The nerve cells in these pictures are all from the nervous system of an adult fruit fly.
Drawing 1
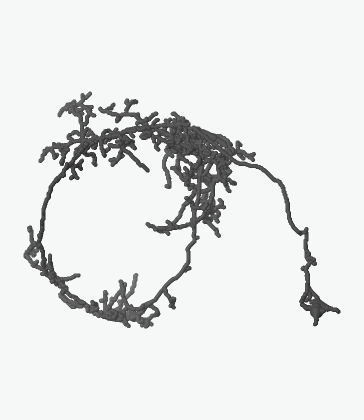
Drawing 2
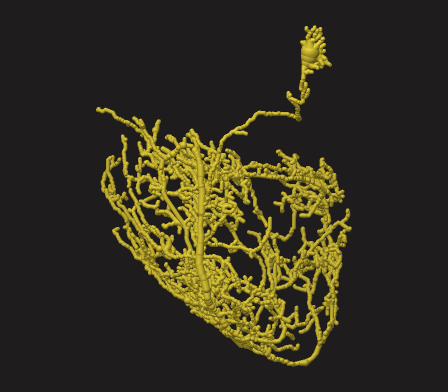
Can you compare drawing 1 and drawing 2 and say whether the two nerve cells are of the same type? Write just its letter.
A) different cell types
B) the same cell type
B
